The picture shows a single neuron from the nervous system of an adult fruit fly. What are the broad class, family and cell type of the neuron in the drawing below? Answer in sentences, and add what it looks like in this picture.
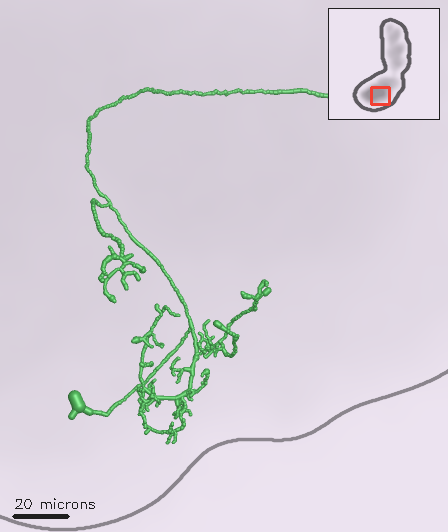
It is a central-brain intrinsic neuron. Its family is hemilineage ALl1_ventral. It is of cell type SAD057. The cell body is at the lower left of the picture. From top to bottom in the picture it spans about 130 microns. The picture shows dozens of branch ends.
